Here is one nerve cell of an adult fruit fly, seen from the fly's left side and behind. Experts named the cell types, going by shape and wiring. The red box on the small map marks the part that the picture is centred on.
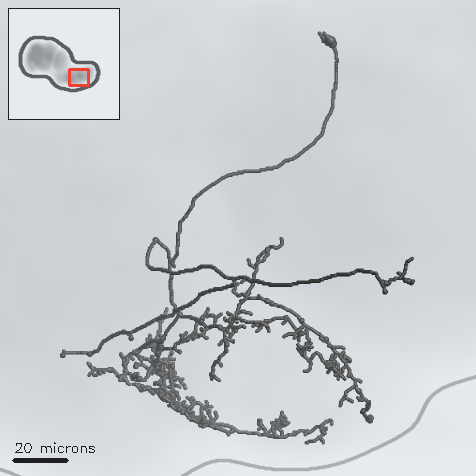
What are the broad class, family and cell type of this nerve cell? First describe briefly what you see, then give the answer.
By the scale bar it is about 160 microns tall in this view. The picture shows dozens of branch ends. Its broad class is nerve-cord intrinsic neuron. The family is hemilineage 23B. It is of cell type IN23B060.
